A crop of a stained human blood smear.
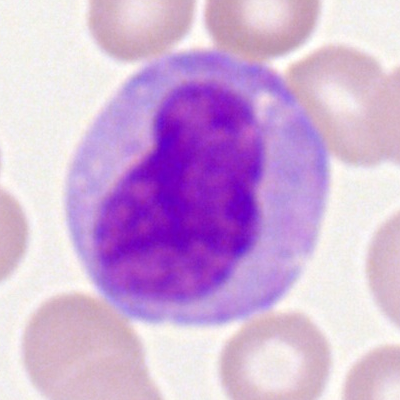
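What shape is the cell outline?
Round and smooth.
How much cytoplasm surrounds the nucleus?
Plenty, forming a wide rim, with no coarse granules seen in it.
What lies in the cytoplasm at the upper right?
A small clear vacuole.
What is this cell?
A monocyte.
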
